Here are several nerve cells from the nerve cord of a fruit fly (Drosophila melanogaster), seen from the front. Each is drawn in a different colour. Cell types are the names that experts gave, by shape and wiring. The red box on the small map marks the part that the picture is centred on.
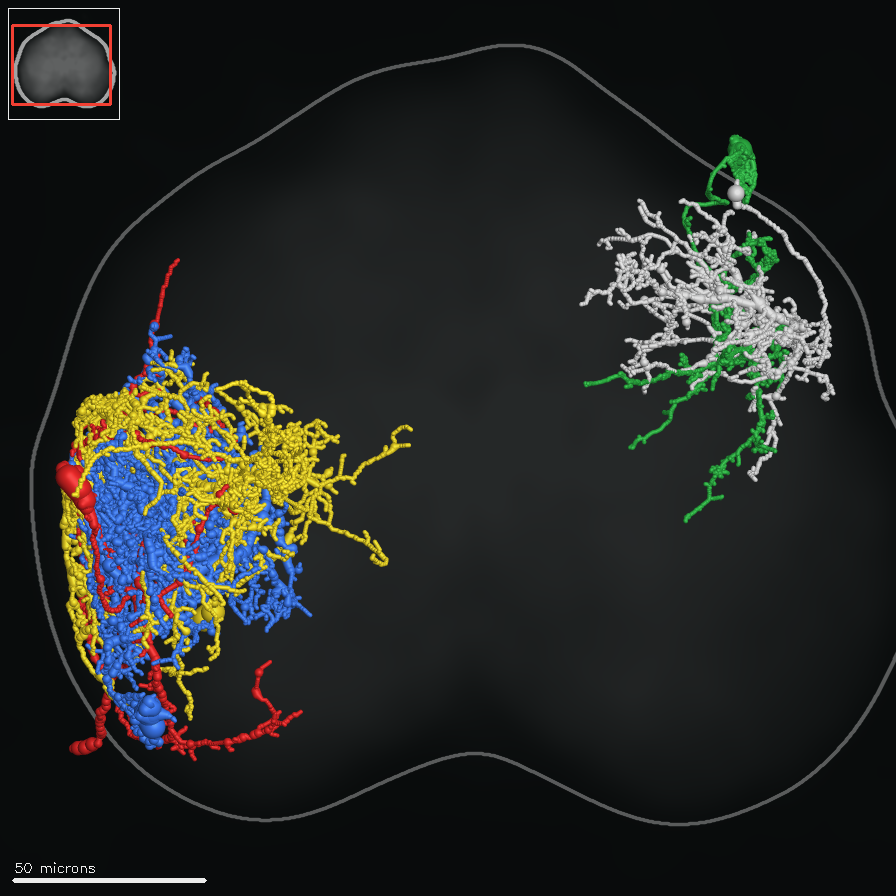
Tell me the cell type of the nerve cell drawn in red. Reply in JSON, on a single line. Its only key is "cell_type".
{"cell_type": "Pleural remotor/abductor MN"}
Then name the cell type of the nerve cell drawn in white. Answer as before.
{"cell_type": "IN17A061"}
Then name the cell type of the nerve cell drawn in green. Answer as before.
{"cell_type": "IN19A016"}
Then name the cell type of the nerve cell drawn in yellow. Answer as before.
{"cell_type": "IN21A013"}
